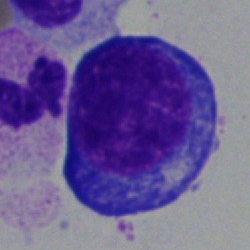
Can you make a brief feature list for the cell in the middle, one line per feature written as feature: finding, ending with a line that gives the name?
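Outline: smoothly rounded, with no surface projections
Chromatin: finely granular, not coarsely clumped
Pale zone: in the cytoplasm, beside the lower right of the nucleus
Granules: none distinct in the cytoplasm
Name: proerythroblast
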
